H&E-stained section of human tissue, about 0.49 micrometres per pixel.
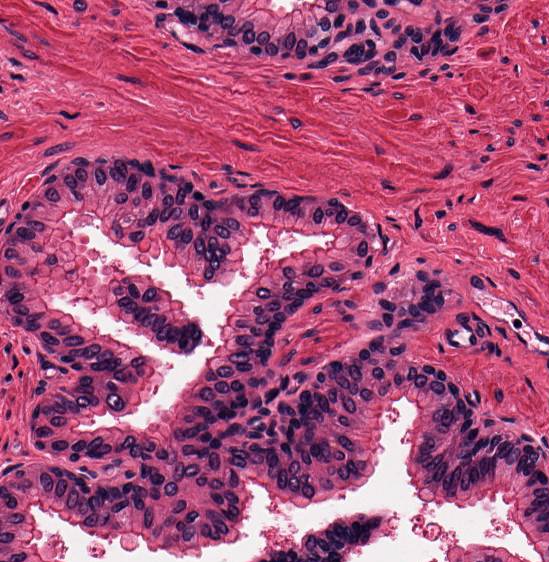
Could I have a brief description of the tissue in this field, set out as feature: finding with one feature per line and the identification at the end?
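Layout: glandular epithelium in lower two-thirds, pink stroma band across upper third
Folding: the epithelium throws folds and branching projections into the lumina
Nuclear layering: crowded, stacked several deep, not one basal row
Nuclear shape: oval to elongated, darkly stained
Tissue: prostate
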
